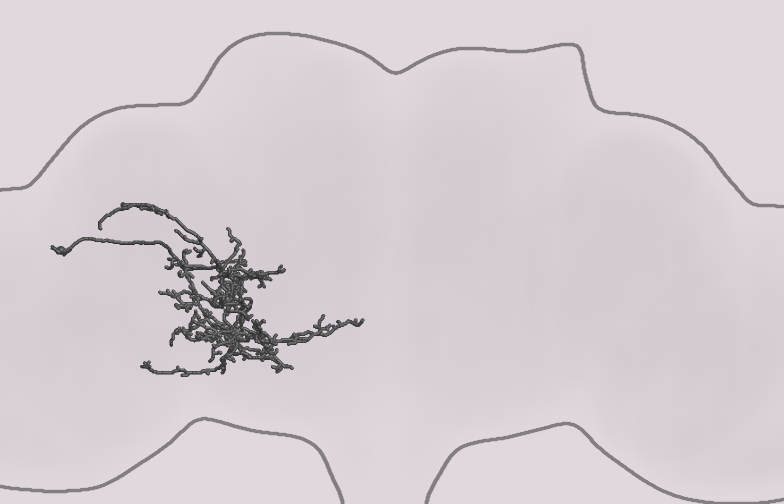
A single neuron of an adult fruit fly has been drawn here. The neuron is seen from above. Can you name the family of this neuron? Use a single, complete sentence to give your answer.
The neuron is recorded as family hemilineage SLPal1.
